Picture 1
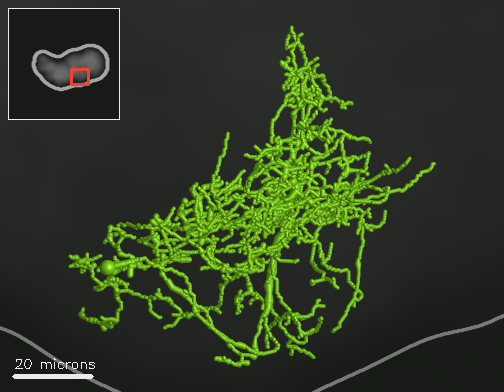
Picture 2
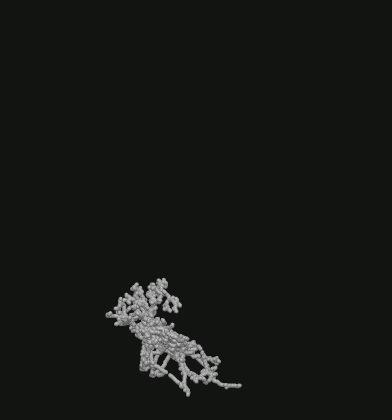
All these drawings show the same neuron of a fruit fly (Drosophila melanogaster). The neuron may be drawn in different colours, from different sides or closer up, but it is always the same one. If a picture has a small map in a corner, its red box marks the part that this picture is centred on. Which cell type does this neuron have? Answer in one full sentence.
This neuron is assigned to the cell type GNG588.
